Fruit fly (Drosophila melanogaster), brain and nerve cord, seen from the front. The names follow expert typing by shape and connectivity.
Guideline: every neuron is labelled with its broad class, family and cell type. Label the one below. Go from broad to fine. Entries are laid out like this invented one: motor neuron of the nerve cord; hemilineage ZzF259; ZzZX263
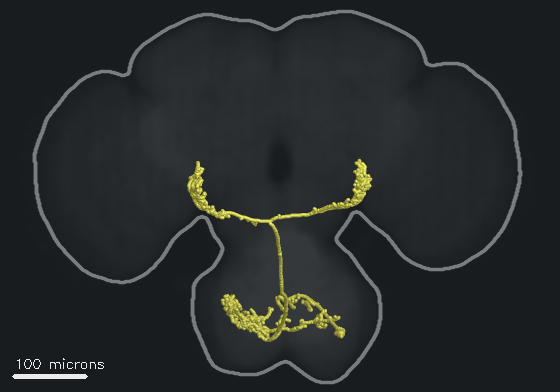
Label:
ascending neuron; hemilineage 08B; AN08B007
